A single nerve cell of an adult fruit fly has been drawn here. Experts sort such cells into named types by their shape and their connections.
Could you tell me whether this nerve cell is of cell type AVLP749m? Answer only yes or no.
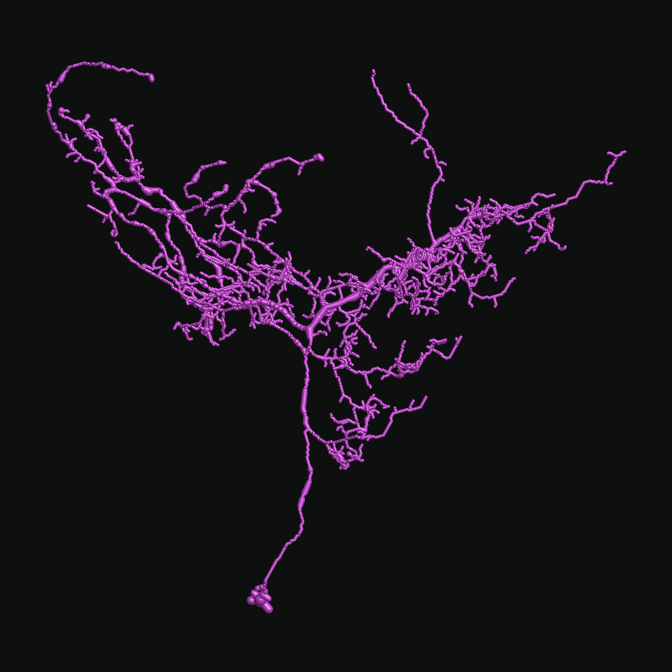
yes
